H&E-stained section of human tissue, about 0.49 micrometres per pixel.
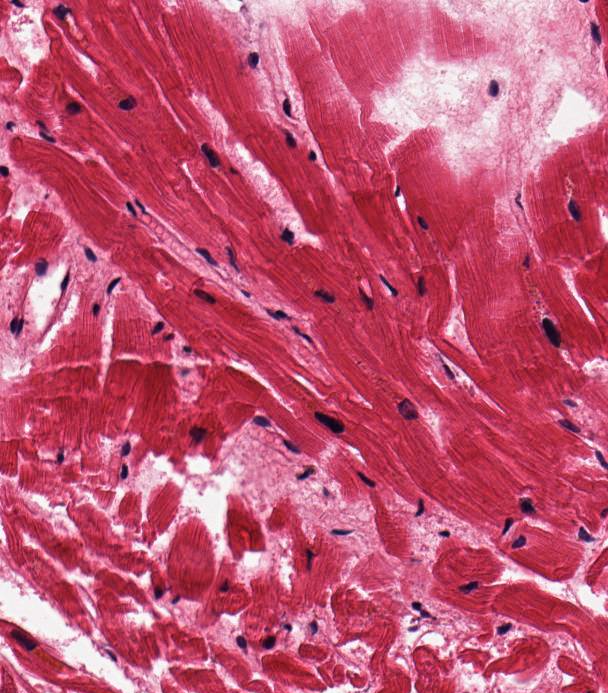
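Left ventricle of the heart, H&E. A broad band of muscle fibres runs through the centre from upper left towards lower right. Many fibres show fine cross-striations along their length; oval nuclei lie centrally within the fibres, and the fibre cytoplasm stains deep red-pink.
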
